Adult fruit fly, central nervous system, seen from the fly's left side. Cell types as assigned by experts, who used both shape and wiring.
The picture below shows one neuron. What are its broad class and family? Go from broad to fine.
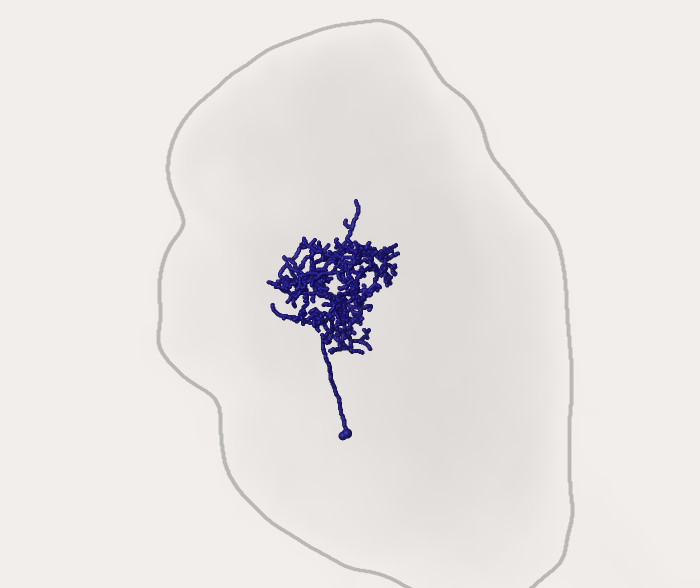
central-brain intrinsic neuron; hemilineage VLPl&p1_lateral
